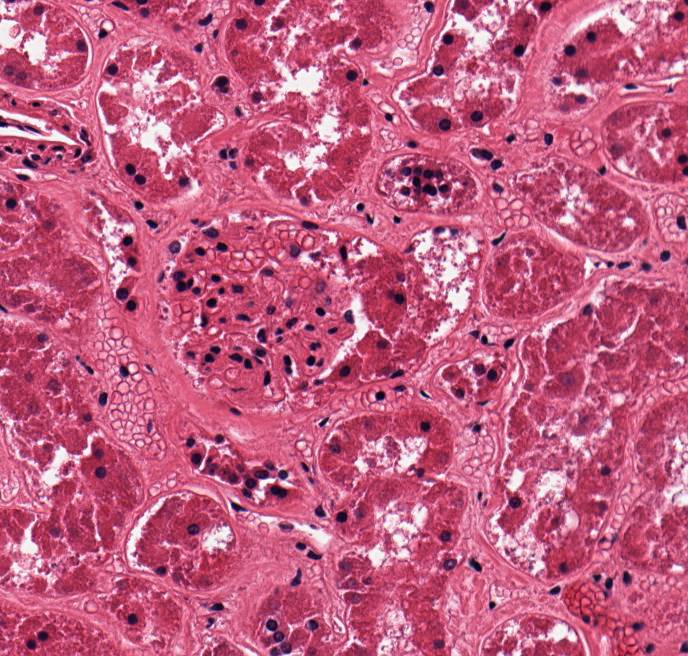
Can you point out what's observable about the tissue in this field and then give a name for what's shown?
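Just left of centre lies a single glomerulus, surrounded by closely packed tubules. Most tubules have cells with abundant granular, deep pink cytoplasm and round dark nuclei. Narrow pale pink fibrous strands with scattered flattened dark nuclei lie between tubules. Red blood cells cluster at the lower right edge. The tissue is renal cortex.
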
